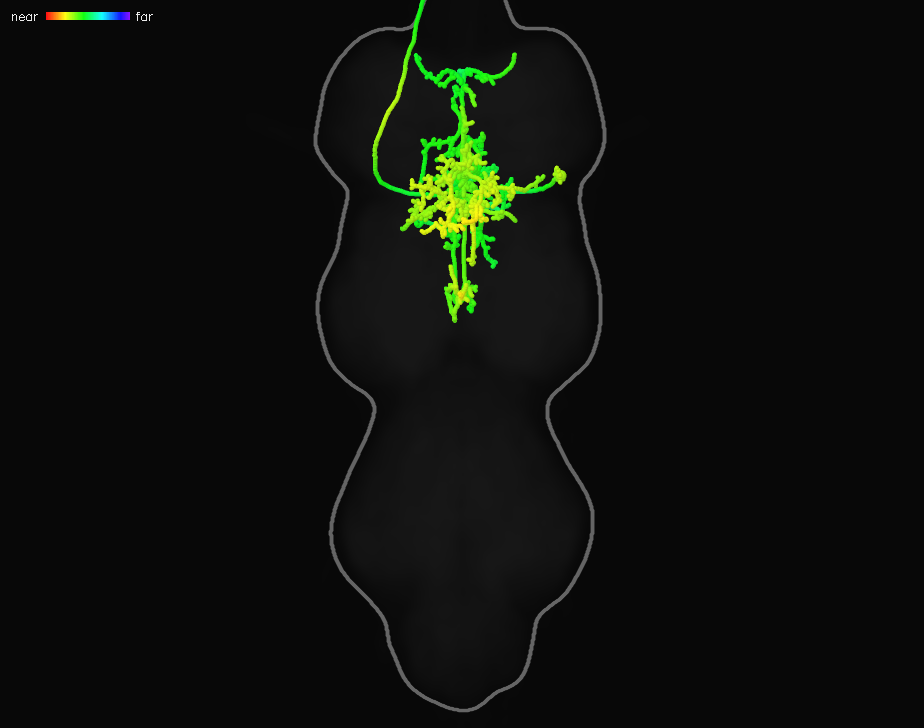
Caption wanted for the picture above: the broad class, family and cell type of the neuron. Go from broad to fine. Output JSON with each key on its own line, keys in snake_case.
{
 "broad_class": "ascending neuron",
 "family": "hemilineage 19B",
 "cell_type": "AN19B019"
}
